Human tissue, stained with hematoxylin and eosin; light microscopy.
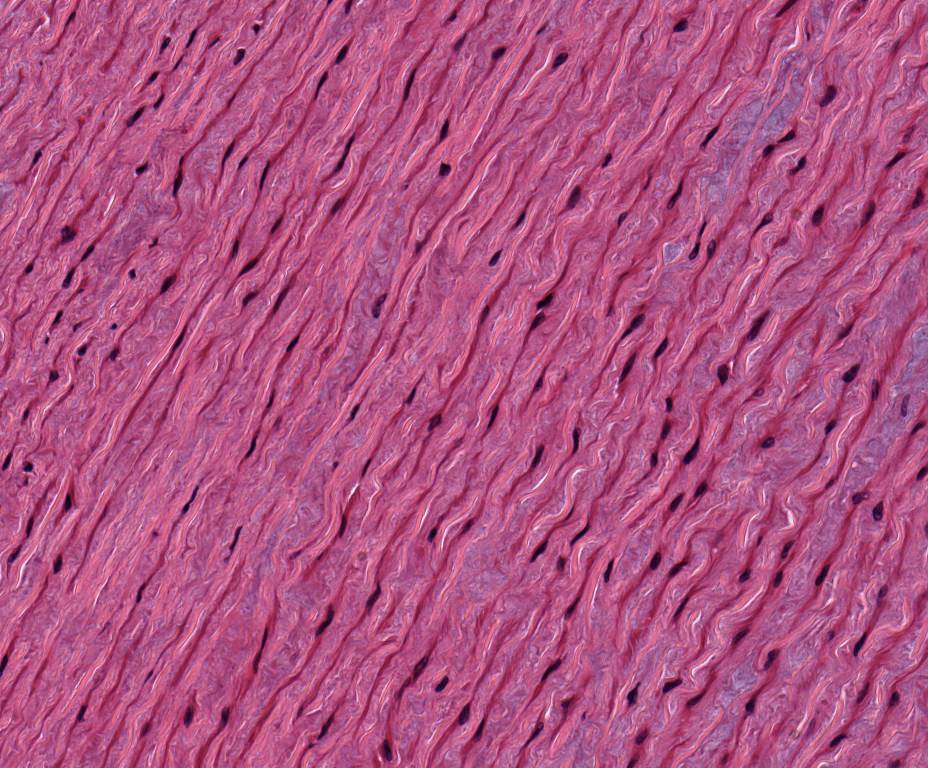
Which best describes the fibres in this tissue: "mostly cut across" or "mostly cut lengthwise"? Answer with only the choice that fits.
Mostly cut lengthwise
